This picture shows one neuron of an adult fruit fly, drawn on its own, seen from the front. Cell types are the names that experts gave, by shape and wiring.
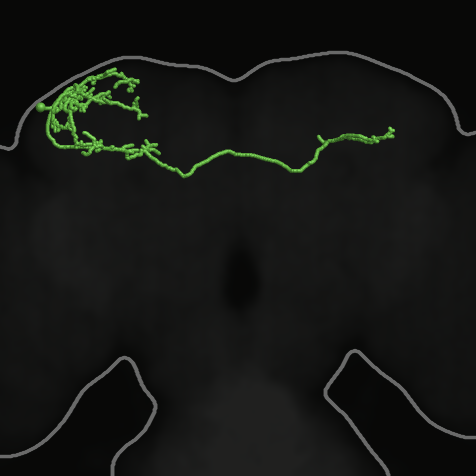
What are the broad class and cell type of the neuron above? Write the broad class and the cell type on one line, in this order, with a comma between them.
central-brain intrinsic neuron, SLP375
